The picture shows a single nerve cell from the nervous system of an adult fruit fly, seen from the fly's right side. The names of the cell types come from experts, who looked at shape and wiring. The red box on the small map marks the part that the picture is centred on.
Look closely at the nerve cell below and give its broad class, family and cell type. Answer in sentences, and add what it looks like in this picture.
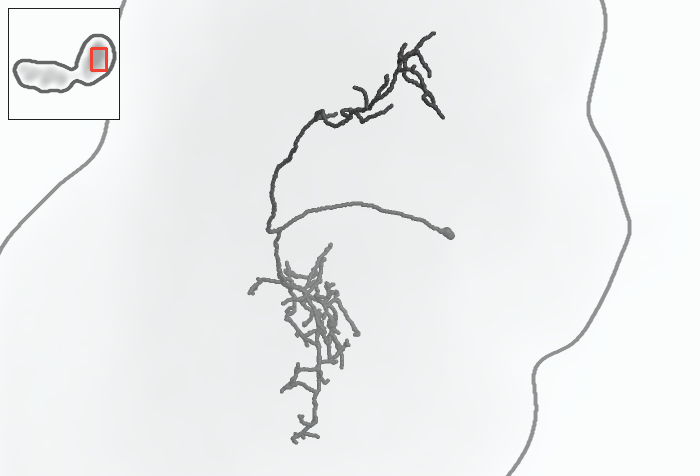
Its broad class is central-brain intrinsic neuron. The family is hemilineage VLPa2. The cell type is PVLP033. In this view it is taller than it is wide.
